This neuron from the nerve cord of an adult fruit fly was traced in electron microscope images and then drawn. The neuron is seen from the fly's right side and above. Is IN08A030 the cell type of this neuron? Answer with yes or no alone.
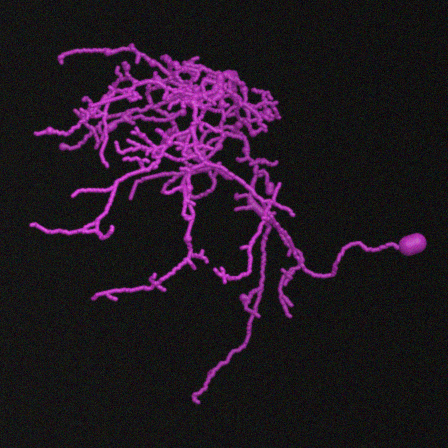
yes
